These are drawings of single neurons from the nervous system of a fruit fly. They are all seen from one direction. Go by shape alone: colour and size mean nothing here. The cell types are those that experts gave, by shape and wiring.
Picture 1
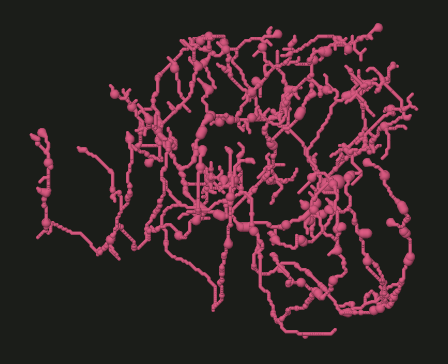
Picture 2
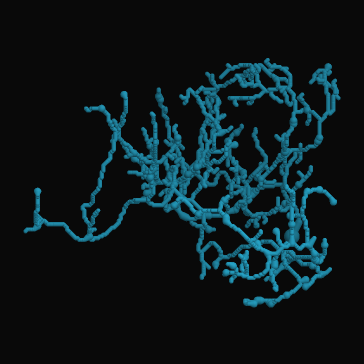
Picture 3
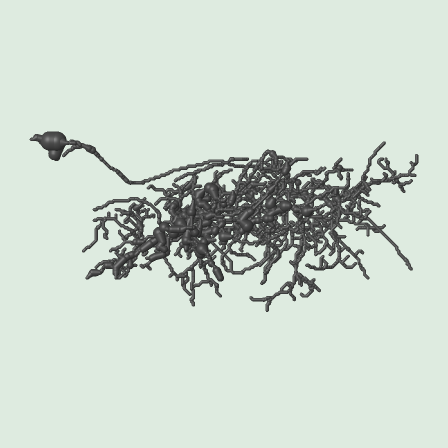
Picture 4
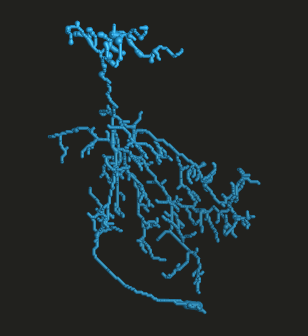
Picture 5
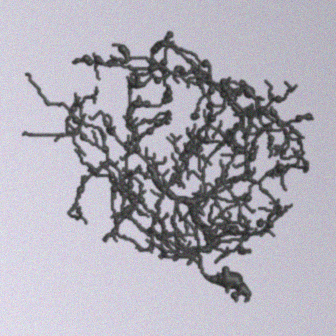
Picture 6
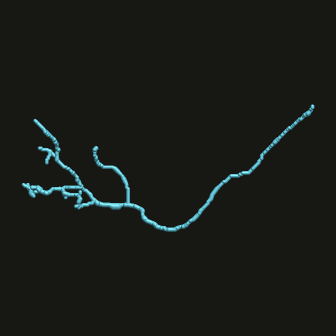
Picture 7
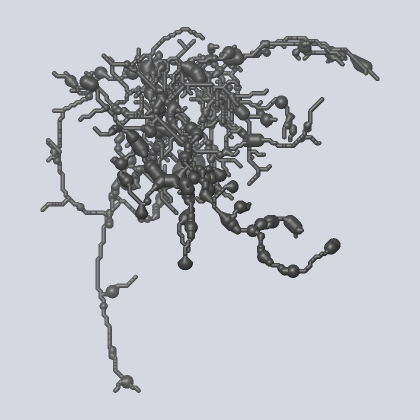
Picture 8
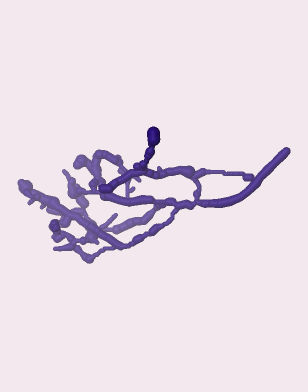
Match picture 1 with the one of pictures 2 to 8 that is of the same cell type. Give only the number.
2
